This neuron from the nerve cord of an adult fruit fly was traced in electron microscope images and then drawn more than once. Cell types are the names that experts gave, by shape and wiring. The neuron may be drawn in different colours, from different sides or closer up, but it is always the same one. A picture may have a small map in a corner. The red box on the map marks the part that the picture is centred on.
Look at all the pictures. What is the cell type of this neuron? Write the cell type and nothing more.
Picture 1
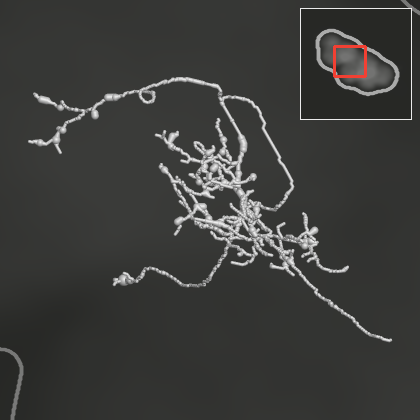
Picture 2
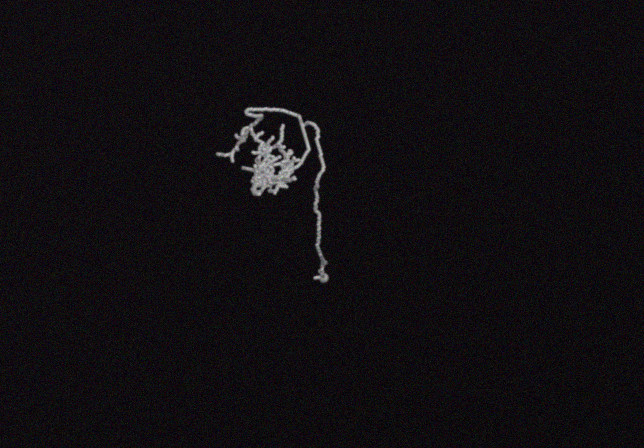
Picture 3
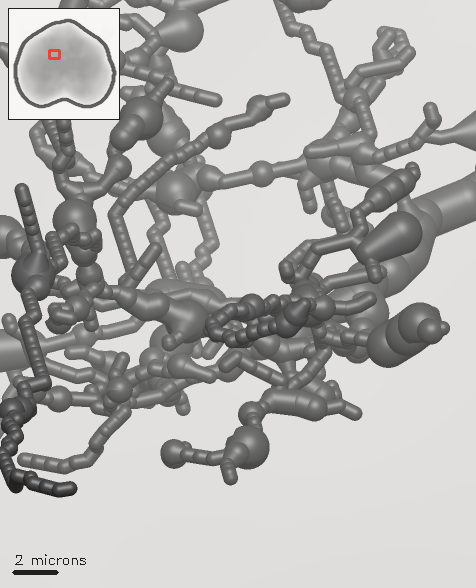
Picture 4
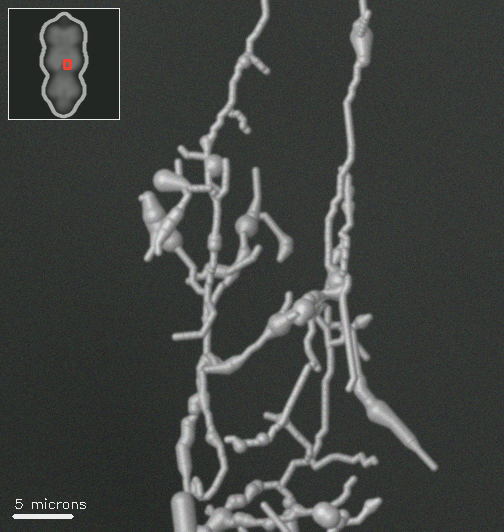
IN02A052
